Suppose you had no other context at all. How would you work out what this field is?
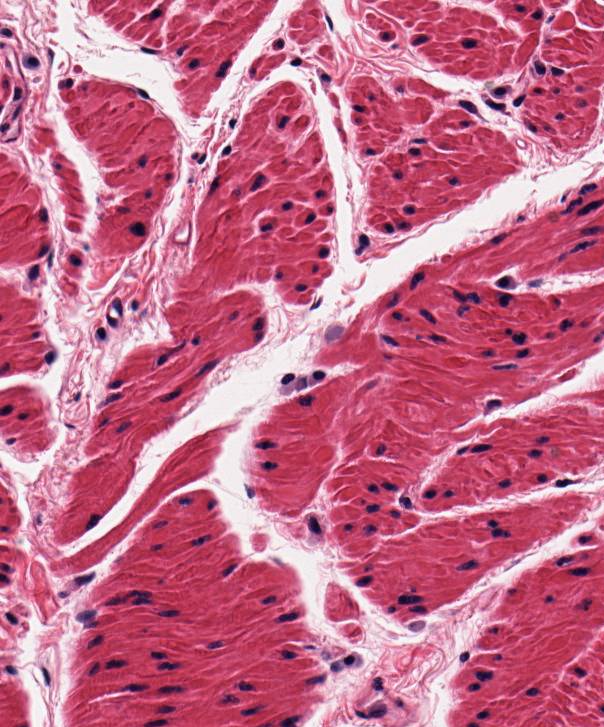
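First, the answer: smooth muscle. Point one: bundles of pink-staining muscle cells, parted by narrow pale clefts. Point two: bundles run in different directions, some cut lengthwise, others across.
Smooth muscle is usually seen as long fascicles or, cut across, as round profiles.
Point three: dark, oval to elongated nuclei lie singly in the pink cytoplasm.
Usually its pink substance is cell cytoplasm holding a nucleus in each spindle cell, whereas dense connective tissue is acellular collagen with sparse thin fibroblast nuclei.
Point four: no epithelium anywhere.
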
